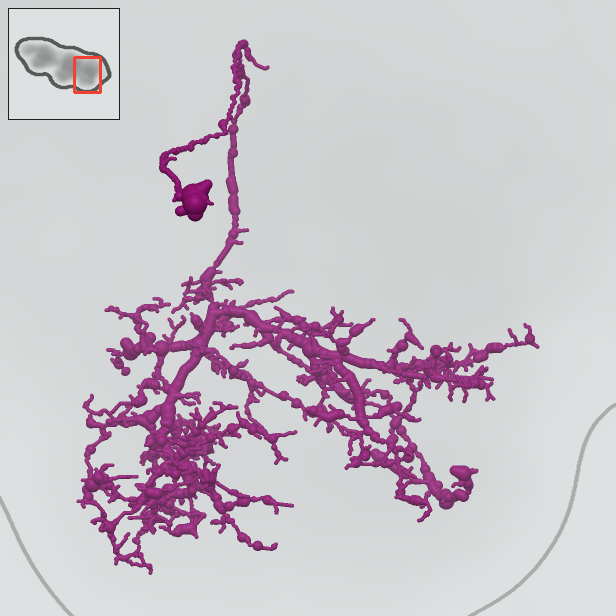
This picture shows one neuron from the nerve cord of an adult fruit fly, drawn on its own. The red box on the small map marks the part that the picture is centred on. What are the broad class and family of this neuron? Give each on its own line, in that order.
nerve-cord intrinsic neuron
hemilineage 06B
